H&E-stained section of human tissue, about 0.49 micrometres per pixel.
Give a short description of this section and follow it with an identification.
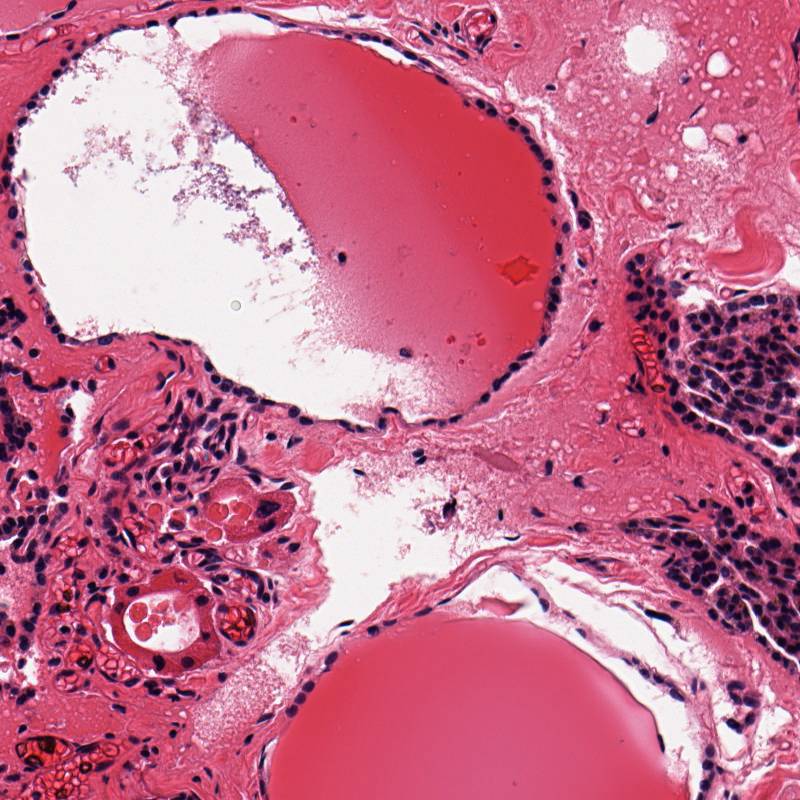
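First, a single layer of flattened cells with small dark nuclei lines the large cystic spaces. Next, homogeneous pink content fills the upper cyst's right part; its left part is pale and nearly empty. Then, smooth, homogeneous deep pink material fills the bottom cyst. Name: thyroid.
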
